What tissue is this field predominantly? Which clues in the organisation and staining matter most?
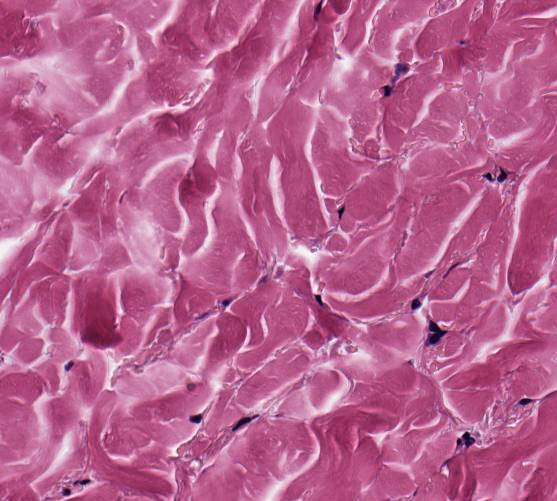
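This is dermis. First, broad, wavy pink bundles fill the field, running and interlacing in many directions.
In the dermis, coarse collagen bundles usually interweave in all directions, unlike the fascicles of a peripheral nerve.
Second, nuclei are sparse, small, dark and elongated or angular. Third, they sit in the narrow spaces between the bundles, not inside them.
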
